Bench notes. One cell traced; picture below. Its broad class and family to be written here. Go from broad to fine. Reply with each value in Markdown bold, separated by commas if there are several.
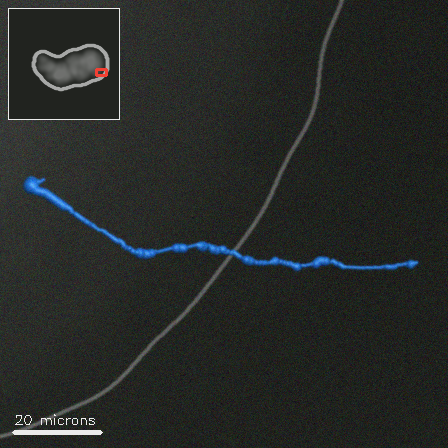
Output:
**photoreceptor or other optic-lobe sensory neuron**, **class visual**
